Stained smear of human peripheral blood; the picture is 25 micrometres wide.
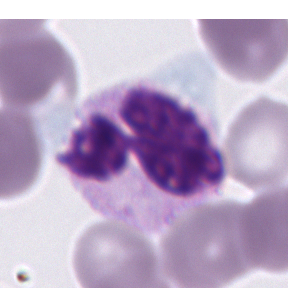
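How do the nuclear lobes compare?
The left is smaller than the right.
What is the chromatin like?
Dark purple, coarsely clumped.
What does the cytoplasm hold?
Fine lilac granules, scattered through pale pinkish-lilac cytoplasm.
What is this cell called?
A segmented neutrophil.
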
